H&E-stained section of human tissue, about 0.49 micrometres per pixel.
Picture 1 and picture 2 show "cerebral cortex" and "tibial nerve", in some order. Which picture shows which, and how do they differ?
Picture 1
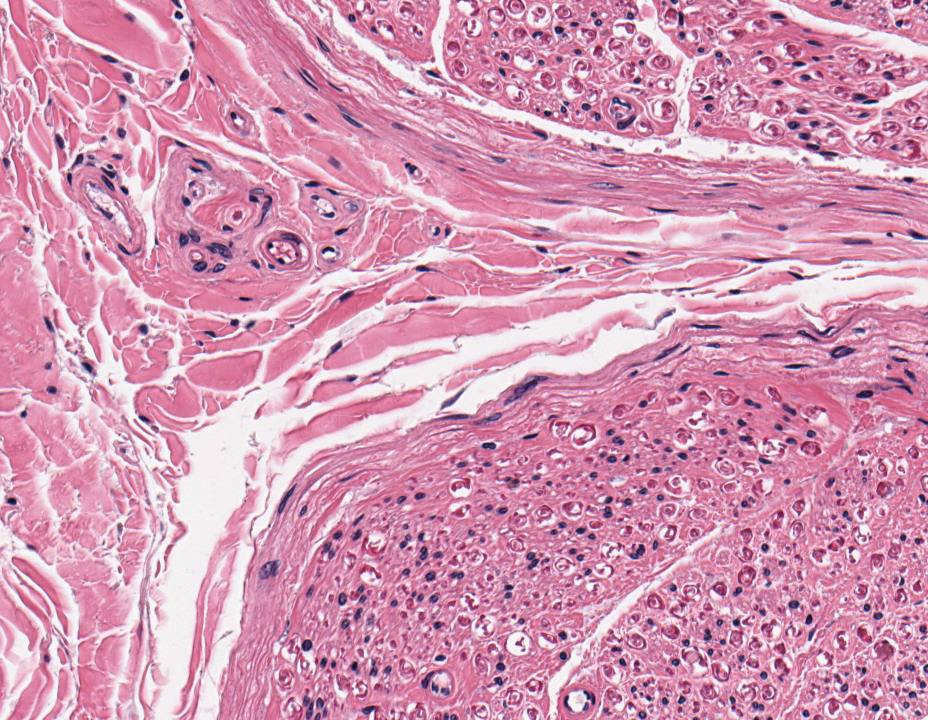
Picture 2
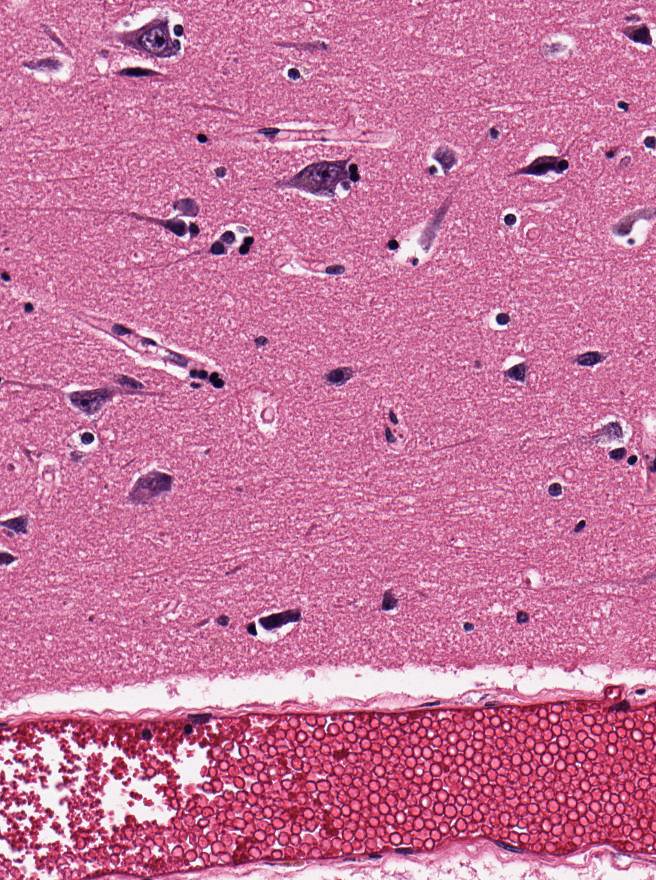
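Picture 1 shows tibial nerve and picture 2 shows cerebral cortex. Picture 1 contains two nerve fascicles in cross section, at lower right and upper right, packed with small round fibre profiles, each a pink central axon within a pale or clear ring. The lower right fascicle has a layered sheath of flattened cells with elongated nuclei parallel to its edge. Picture 2 consists in its upper four fifths of finely granular pink neuropil, in which neurons with angular, often triangular bodies and purplish cytoplasm are scattered among small, dark, round nuclei.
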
